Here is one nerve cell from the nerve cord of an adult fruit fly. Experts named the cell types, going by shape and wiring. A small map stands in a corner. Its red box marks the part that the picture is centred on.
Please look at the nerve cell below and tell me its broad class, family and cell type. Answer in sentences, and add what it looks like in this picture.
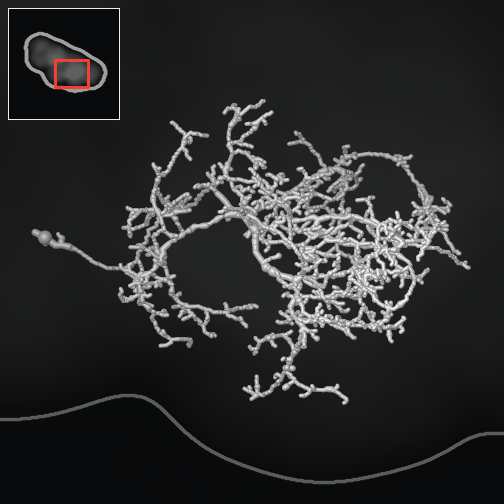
This is a nerve-cord intrinsic neuron. The family is hemilineage 03A. Its cell type is IN03A023. More than a hundred branch ends can be seen. In this view it is wider than it is tall.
